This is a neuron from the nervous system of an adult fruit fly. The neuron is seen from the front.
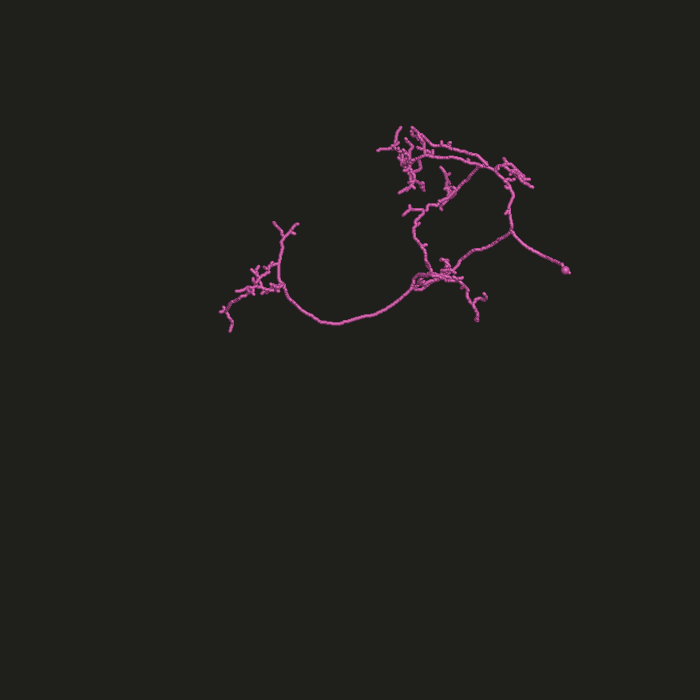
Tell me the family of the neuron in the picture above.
hemilineage AOTUv4_dorsal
